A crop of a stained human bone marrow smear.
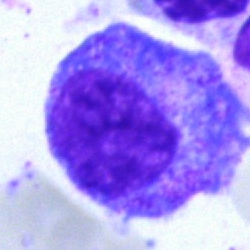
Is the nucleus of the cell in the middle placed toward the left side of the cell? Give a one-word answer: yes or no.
Yes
